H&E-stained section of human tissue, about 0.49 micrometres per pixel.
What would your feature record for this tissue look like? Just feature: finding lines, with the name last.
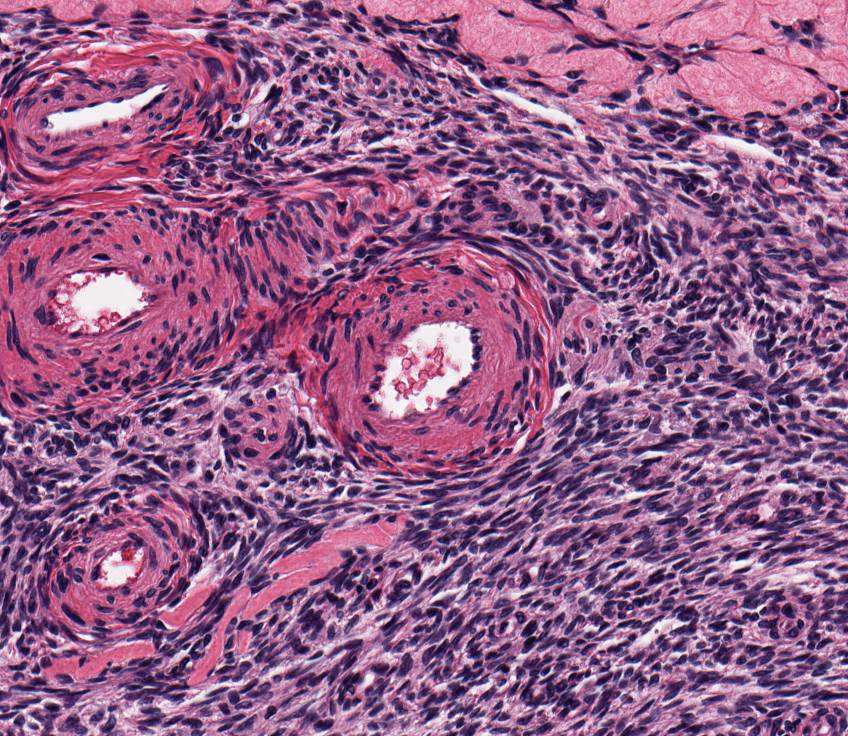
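Cellularity: densely packed small cells, dark nuclei, most of field
Nuclei: oval to spindle-shaped, scant cytoplasm
Vessels: wrapped by spindle cells in concentric layers
Strands: elongated, pink, oblique through cells below vessels, lower left
Name: ovary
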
